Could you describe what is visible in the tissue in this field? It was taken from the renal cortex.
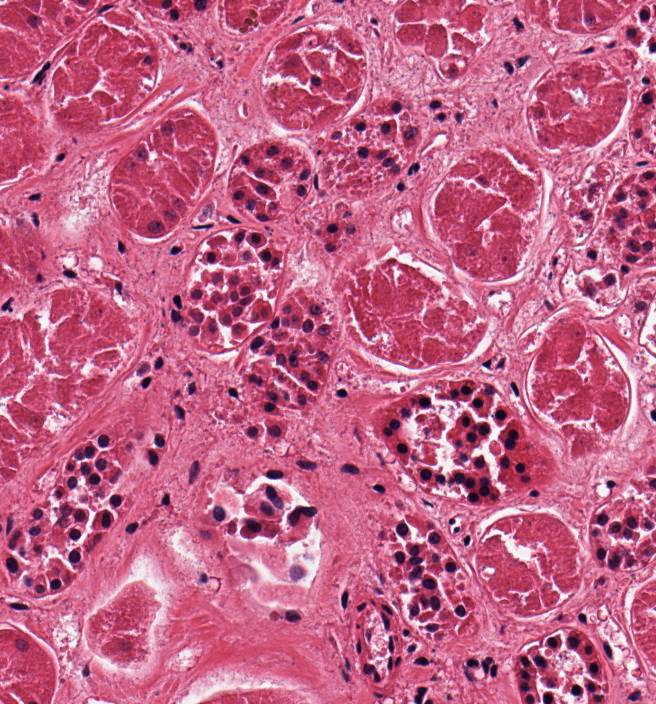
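Many units filled with dense, deeply eosinophilic material; few nuclei. Several of these split by irregular white cracks through their substance. Other units crowded with many small, round, dark nuclei in pale, vacuolated cytoplasm. One such unit lies just left of field centre.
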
